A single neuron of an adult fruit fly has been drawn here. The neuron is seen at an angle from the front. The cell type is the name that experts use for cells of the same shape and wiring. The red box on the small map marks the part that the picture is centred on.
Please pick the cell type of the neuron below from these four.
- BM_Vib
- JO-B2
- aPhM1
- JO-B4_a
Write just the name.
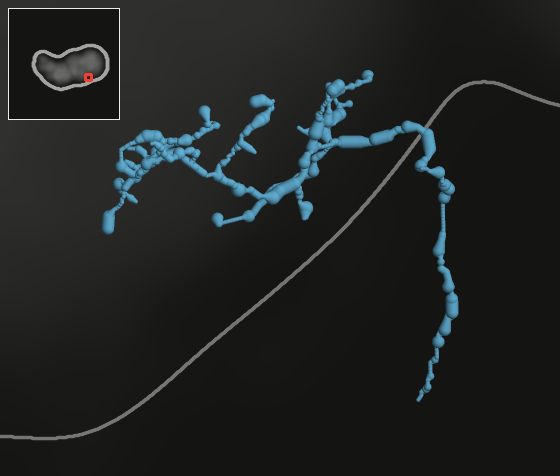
aPhM1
